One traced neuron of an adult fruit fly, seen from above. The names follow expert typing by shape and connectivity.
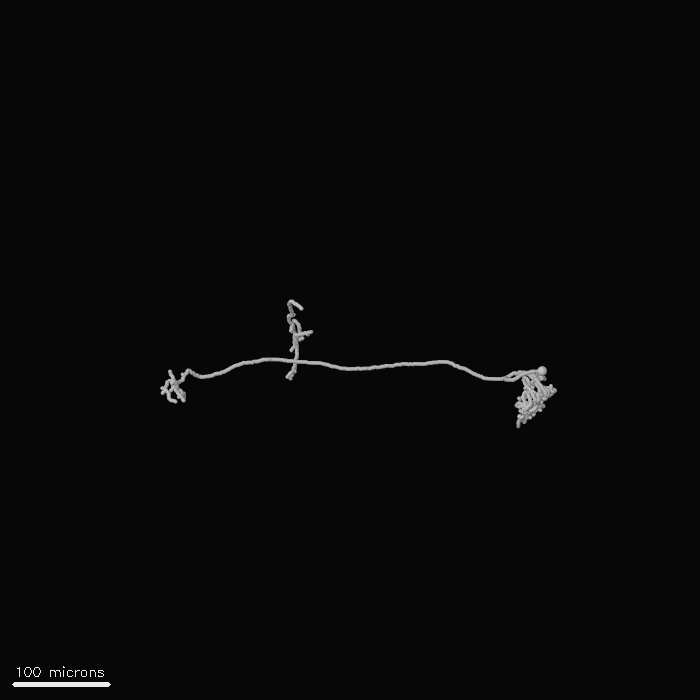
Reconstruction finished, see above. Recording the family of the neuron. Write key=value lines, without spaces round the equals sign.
family=hemilineage VPNp1_lateral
